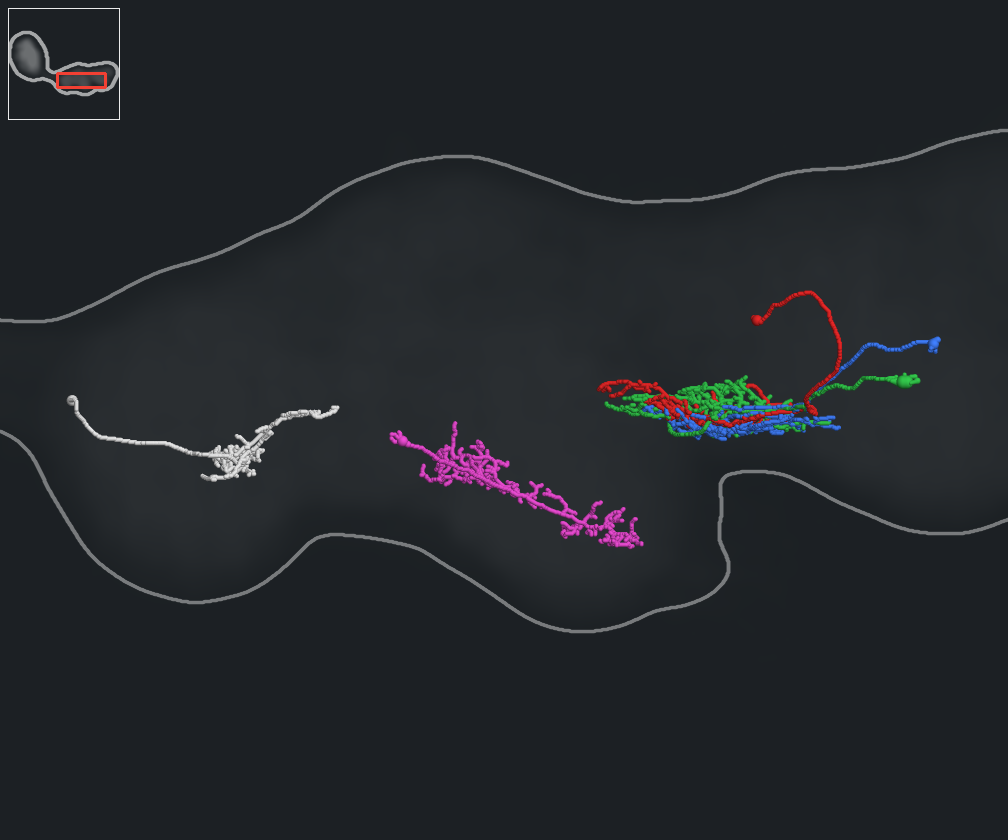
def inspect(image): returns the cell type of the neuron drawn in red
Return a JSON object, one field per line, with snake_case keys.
{
 "cell_type": "IN09A086"
}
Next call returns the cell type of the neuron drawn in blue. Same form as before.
{
 "cell_type": "IN09A053"
}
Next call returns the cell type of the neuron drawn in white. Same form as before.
{
 "cell_type": "IN09A095"
}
